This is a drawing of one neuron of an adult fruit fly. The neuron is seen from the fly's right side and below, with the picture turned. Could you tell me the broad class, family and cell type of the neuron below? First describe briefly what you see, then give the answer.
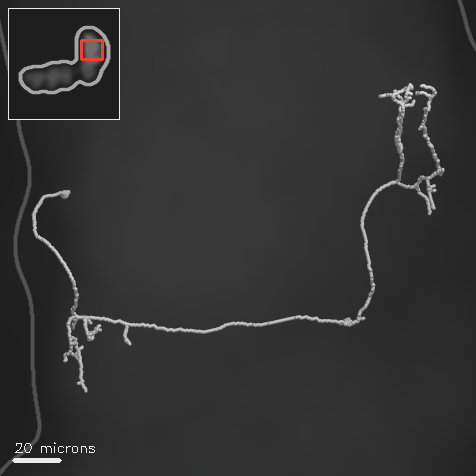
The cell body can be seen on the left of the picture. From left to right in the picture it spans about 180 microns. This is a central-brain intrinsic neuron. The name of its family is class Kenyon Cell. Its cell type is KCg-d.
